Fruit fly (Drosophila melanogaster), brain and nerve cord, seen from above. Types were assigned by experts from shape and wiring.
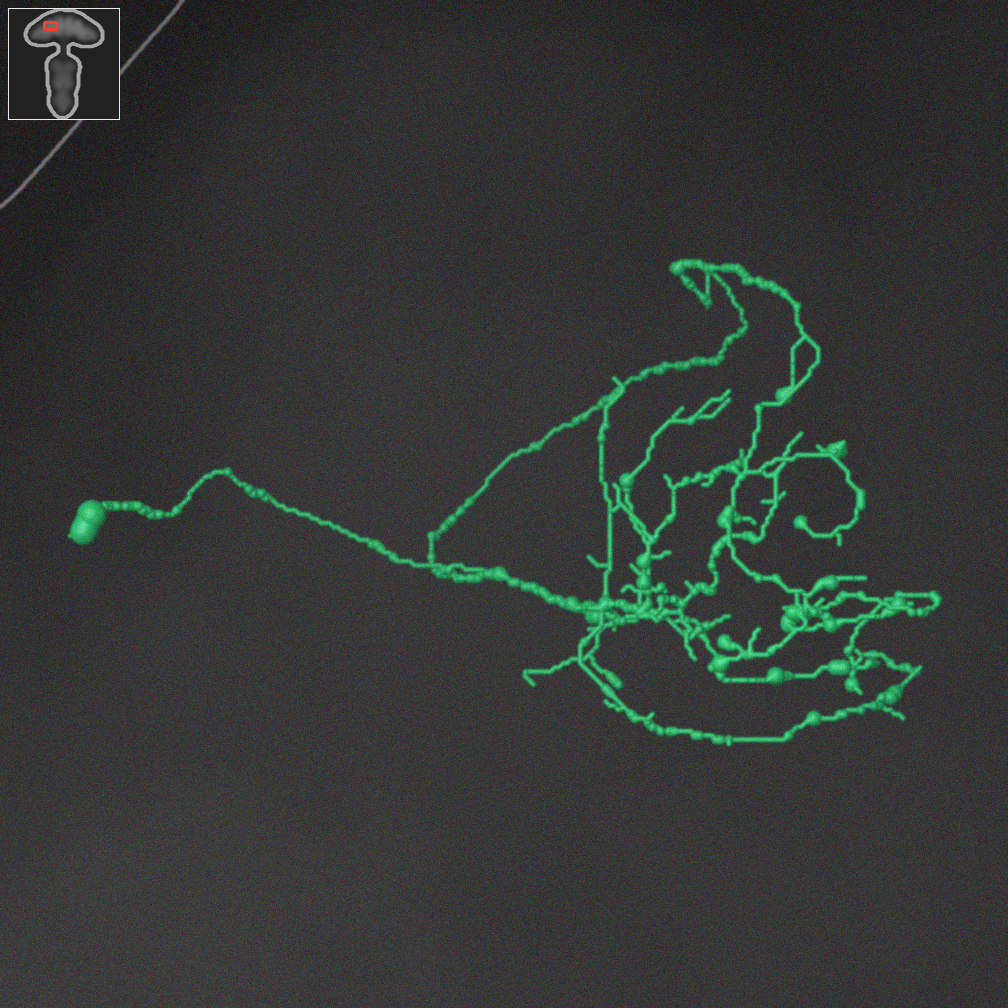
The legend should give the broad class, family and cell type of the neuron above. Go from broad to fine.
central-brain intrinsic neuron; hemilineage SLPal2; CB1759b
